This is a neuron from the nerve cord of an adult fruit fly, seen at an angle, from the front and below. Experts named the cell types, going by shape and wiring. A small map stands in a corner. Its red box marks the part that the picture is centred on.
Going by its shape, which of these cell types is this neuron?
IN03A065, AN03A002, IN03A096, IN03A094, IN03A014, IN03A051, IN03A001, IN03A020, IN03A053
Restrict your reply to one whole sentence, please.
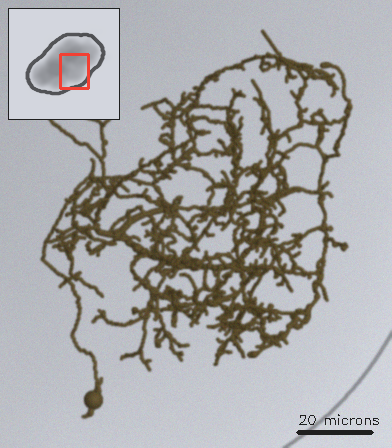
Typed by cell type, the neuron is IN03A020.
